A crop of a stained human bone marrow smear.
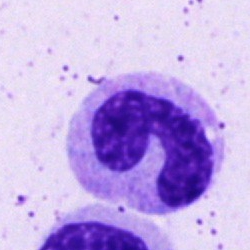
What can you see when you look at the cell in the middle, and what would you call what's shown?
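Outline round and smooth. Nucleus a single curved band, horseshoe-shaped, not split into separate lobes; hollow side facing down. Chromatin dark purple, coarsely clumped. Cell: band neutrophil.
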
